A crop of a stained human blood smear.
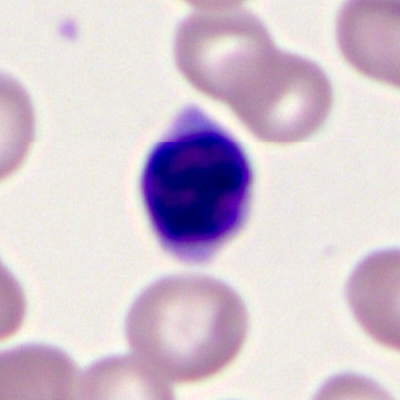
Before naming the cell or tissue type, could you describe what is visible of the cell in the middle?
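First, the cytoplasm: it is pale bluish-lilac and shows no visible granules. Next, the nucleus: its chromatin is dark and dense with coarse clumping, and no nucleolus can be seen. The cell is a lymphocyte.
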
